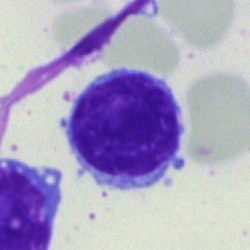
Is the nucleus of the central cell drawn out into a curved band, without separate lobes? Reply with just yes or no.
No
